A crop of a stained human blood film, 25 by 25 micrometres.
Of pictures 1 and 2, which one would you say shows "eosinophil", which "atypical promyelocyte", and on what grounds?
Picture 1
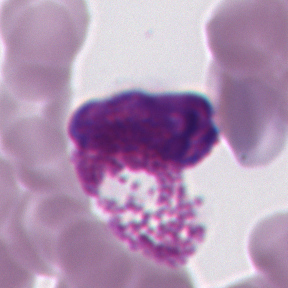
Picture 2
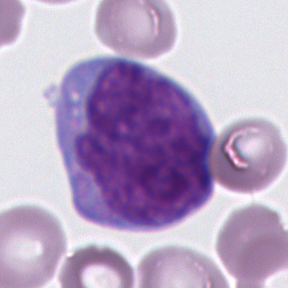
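The eosinophil appears in picture 1, the atypical promyelocyte in picture 2. In the eosinophil the nucleus is a dense, dark purple mass in the upper part of the cell. It is wider than it is tall, with a lumpy, irregular outline and no visible nucleoli.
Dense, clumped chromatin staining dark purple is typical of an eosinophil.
In the atypical promyelocyte the nucleus is folded and irregular, with notches cut into its left side. It measures about 15 by 11 micrometres and fills most of the cell.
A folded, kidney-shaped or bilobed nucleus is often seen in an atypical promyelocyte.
The borders also differ: the eosinophil's lower border is ragged, marked only by scattered granules, whereas the atypical promyelocyte has a smooth, broadly oval outline. Between the eosinophil's granules the background is pale, and no blue cytoplasm shows. In the atypical promyelocyte no distinct granules are visible, and the cytoplasm forms a crescent mainly on the left, with a few small clear spots near the upper left edge. A red cell presses against the right edge of the atypical promyelocyte.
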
